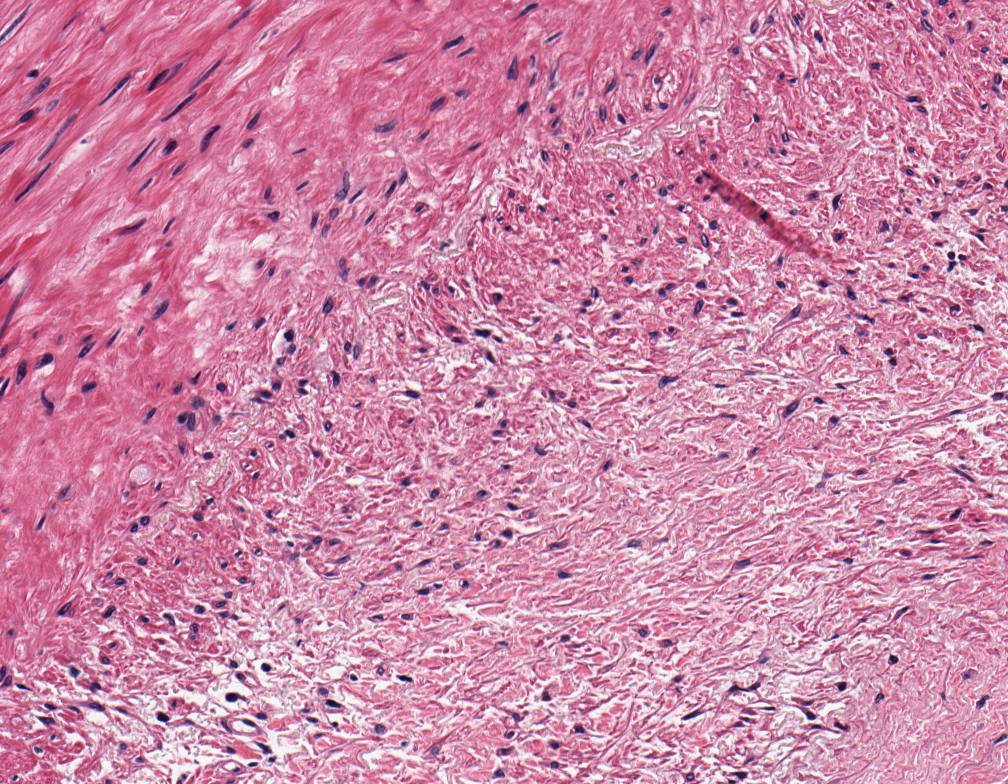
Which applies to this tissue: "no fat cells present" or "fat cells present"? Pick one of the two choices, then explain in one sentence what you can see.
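No fat cells present. No fat cells are seen in the field.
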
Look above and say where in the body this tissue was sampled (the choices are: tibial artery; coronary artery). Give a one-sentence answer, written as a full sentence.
Tissue on this slide was obtained from the coronary artery.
